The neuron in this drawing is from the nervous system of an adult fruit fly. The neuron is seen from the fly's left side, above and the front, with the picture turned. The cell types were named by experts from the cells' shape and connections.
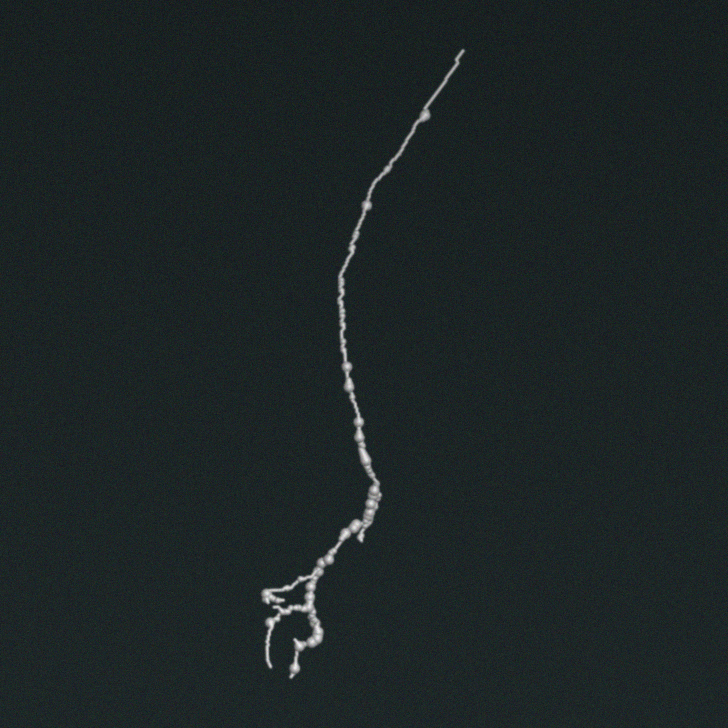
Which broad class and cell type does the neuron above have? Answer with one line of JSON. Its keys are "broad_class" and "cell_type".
{"broad_class": "sensory neuron entering the nerve cord", "cell_type": "SNxx03"}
